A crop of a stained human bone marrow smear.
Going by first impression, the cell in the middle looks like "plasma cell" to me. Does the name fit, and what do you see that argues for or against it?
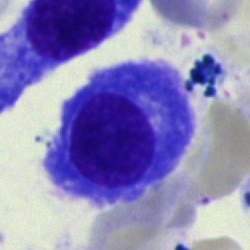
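The nucleus sits off-centre toward the lower left, its chromatin dense and dark purple throughout. A broad rim of deep blue cytoplasm surrounds it, with a paler zone against the upper right side of the nucleus. No distinct granules show, and the outline is ragged and irregular, most of all along the lower left edge.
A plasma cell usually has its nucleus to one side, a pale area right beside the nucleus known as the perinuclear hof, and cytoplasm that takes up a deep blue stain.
All three of those are here.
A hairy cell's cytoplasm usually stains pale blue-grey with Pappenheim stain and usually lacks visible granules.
The deep blue counts against a hairy cell, while the lack of granules would suit one as well.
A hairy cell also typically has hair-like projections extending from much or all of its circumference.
Here the raggedness is strongest along the lower left edge. So plasma cell fits, and hairy cell does not.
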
